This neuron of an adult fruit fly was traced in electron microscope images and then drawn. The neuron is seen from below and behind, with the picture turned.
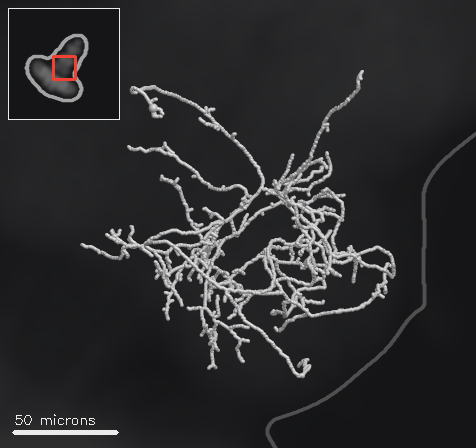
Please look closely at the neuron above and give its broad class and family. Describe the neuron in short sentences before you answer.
By the scale bar it is about 150 microns wide in this view. Dozens of branch ends can be seen. It is a nerve-cord intrinsic neuron. Its family is hemilineage 12B.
